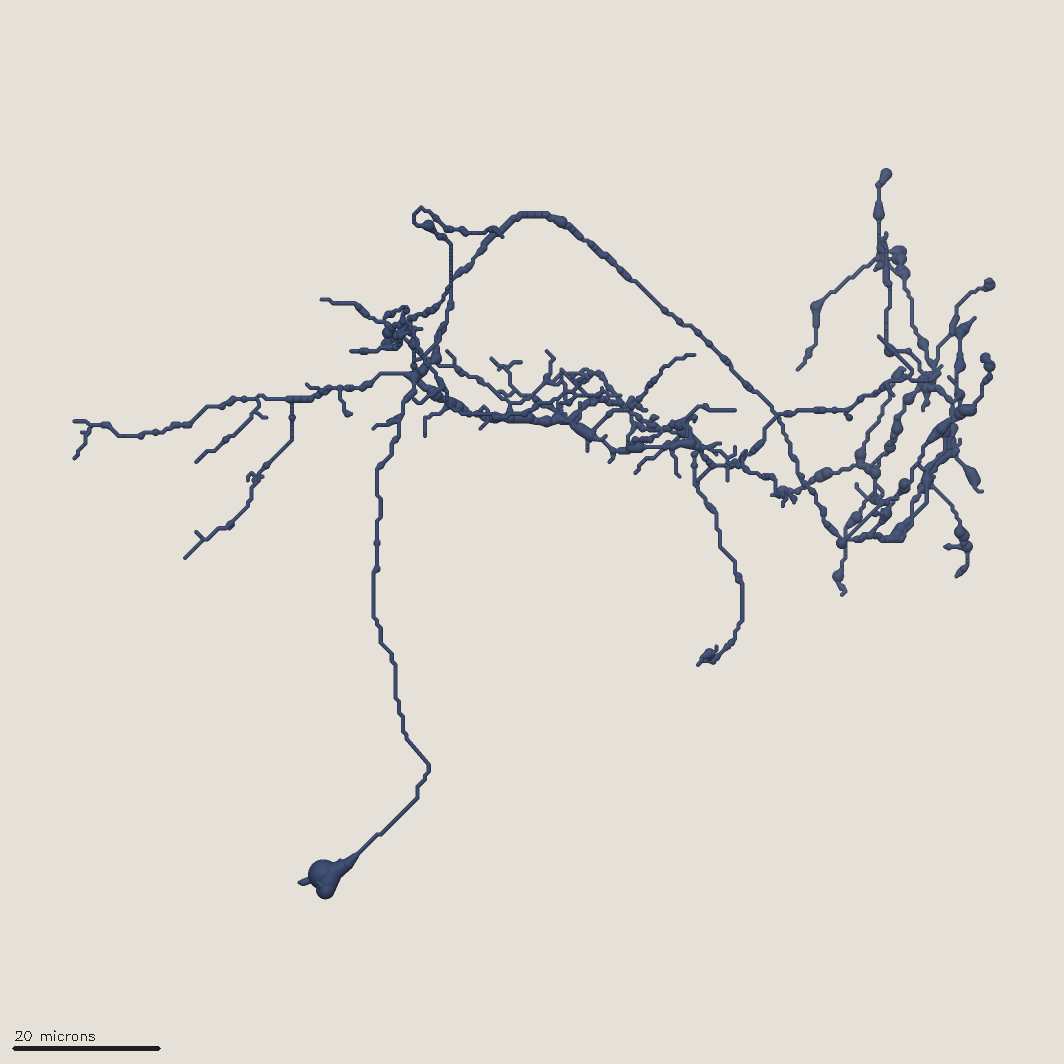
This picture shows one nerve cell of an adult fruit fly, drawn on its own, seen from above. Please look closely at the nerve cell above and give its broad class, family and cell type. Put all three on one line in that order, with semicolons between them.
central-brain intrinsic neuron; hemilineage DM6_central1; CB1787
